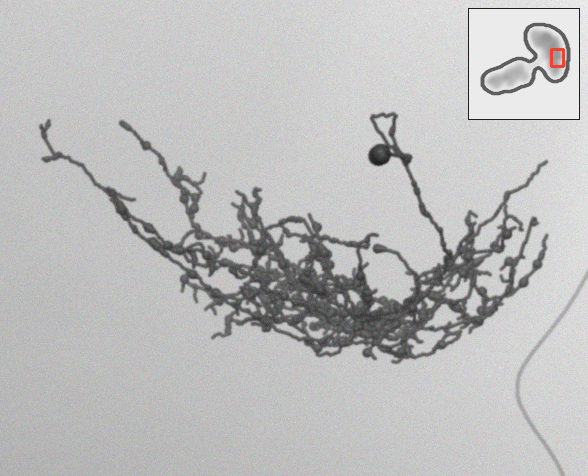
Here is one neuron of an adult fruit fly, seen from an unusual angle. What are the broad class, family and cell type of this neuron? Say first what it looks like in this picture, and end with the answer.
It lies in the brain. The picture shows dozens of branch ends. This is a central-brain intrinsic neuron. The family is hemilineage VLPl4_anterior. Its cell type is PVLP080_b.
